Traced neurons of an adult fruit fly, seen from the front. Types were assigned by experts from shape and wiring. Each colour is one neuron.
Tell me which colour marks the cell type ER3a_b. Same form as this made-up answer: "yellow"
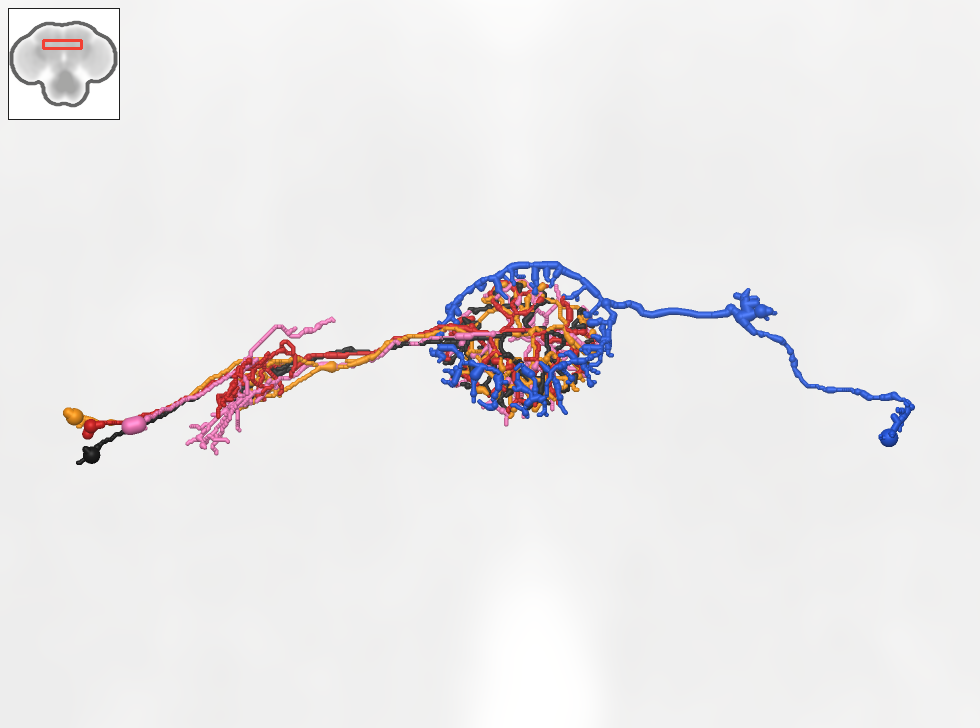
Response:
"red"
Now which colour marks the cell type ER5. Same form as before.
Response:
"blue"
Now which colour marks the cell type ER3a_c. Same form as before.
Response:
"pink"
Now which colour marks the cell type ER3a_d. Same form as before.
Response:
"orange"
